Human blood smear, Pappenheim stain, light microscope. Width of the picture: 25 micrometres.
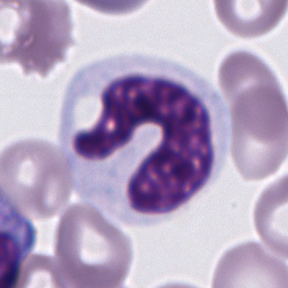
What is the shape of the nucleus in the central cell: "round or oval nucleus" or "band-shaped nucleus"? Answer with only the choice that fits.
Band-shaped nucleus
